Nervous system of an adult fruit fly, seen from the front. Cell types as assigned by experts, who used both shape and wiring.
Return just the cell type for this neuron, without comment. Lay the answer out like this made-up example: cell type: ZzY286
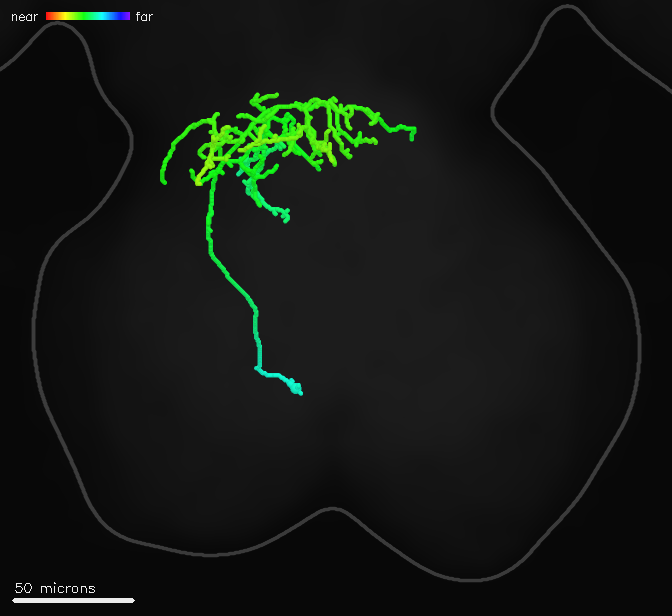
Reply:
cell type: IN03B058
